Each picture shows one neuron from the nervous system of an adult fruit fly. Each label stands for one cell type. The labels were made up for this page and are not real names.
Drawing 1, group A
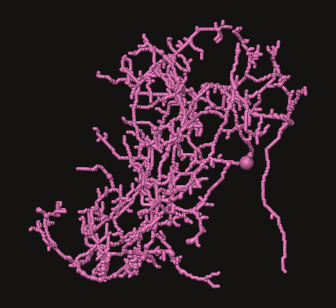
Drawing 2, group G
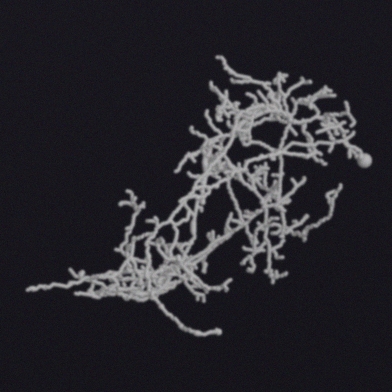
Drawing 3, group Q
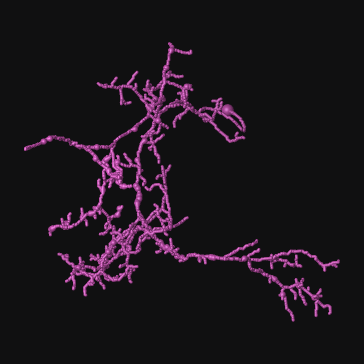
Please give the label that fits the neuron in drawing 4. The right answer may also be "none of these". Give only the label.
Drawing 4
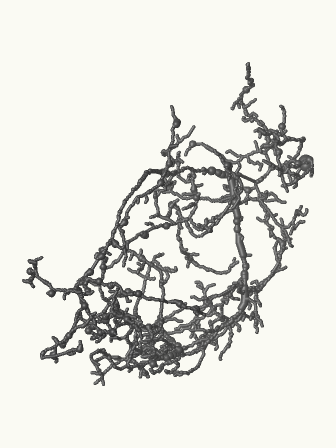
group G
